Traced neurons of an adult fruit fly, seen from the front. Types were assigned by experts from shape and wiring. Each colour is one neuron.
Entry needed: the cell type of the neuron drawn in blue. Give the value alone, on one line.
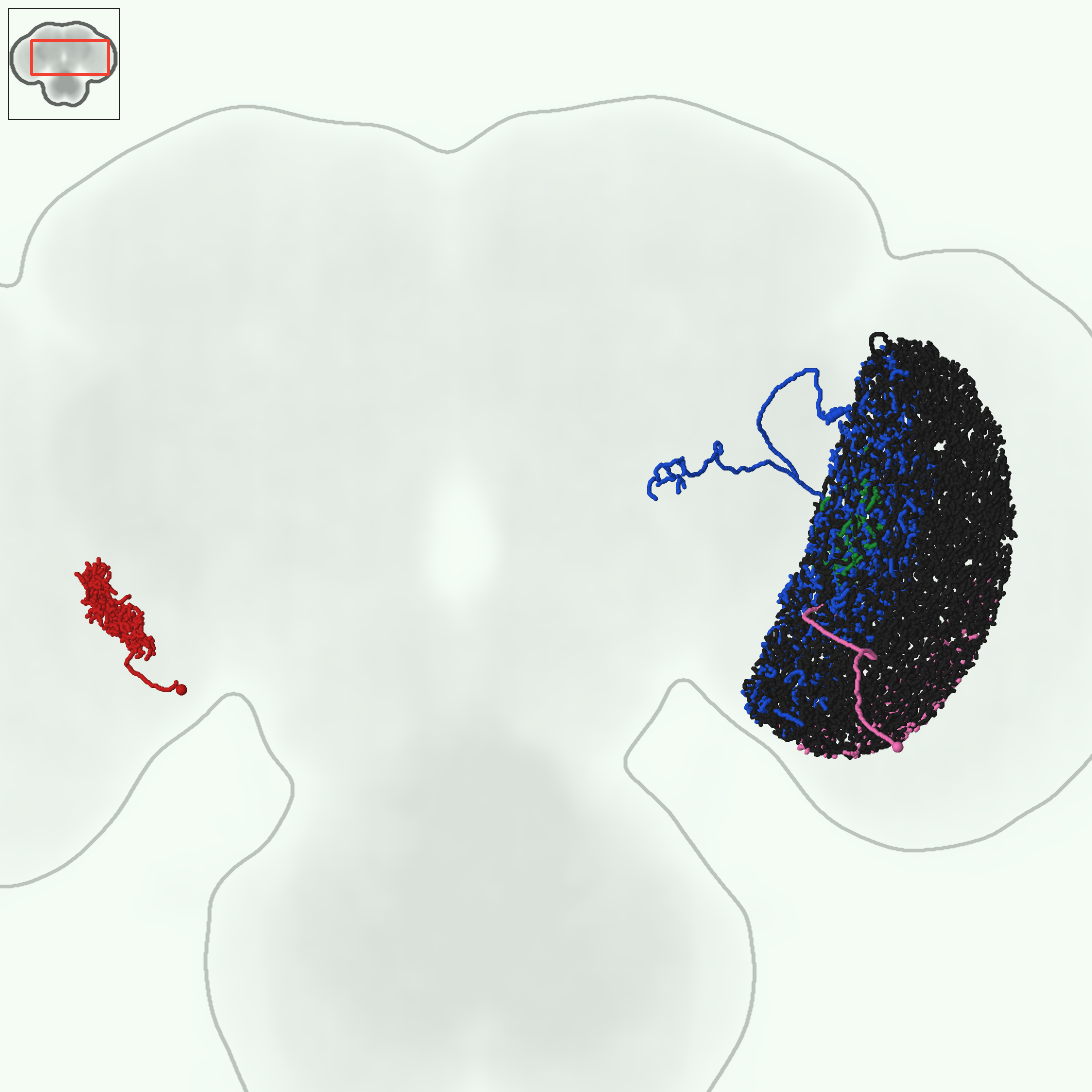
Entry: LPT23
